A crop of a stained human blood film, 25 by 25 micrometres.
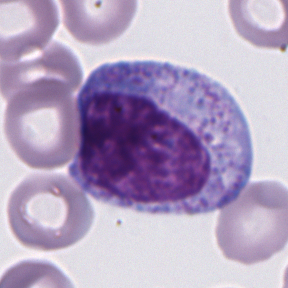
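Promyelocyte at the centre of a stained human peripheral blood smear. Size: about 17 by 14 micrometres. Chromatin: dark purple and fairly dense, broken by small paler gaps. Cytoplasm: pale greyish blue, widest on the right side of the nucleus, with fine purple granules scattered throughout.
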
